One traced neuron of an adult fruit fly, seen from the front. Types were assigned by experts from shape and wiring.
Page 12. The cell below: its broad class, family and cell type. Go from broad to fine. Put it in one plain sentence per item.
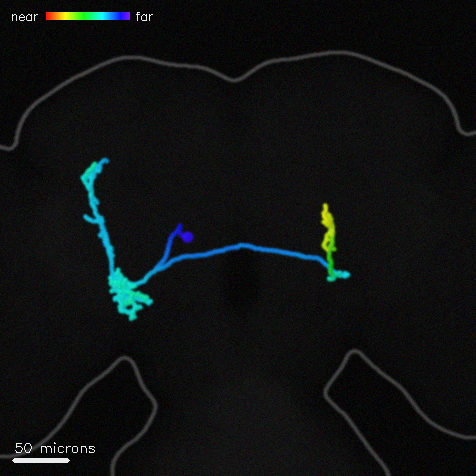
A central-brain intrinsic neuron of hemilineage DM4_ventral, type WED144.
